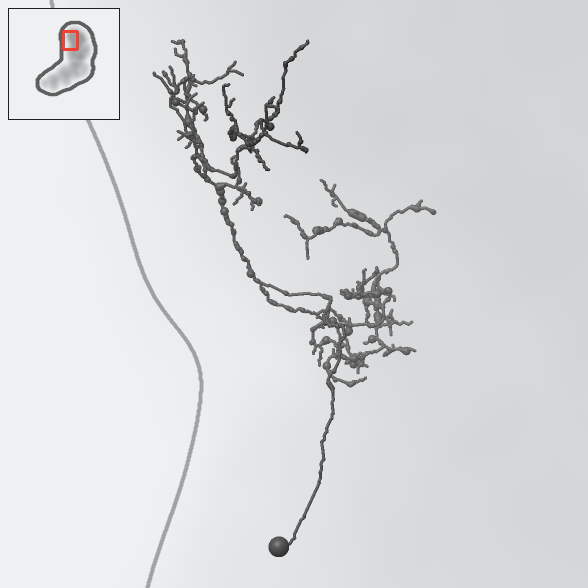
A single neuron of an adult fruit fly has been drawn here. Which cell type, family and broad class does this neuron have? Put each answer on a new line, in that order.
CB3076
hemilineage DM4_dorsal
central-brain intrinsic neuron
